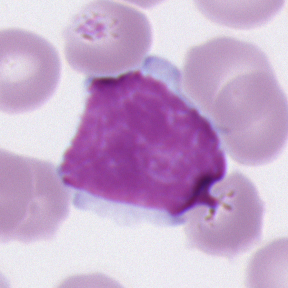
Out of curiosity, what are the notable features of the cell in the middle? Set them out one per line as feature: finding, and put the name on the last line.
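Cell outline: angular, with fairly straight edges and corners
Nucleus: a single unlobed mass following the cell's angular shape
Cytoplasm: pale blue-grey, almost colourless
Tail: short and pointed, projecting from the lower right corner
Name: typical lymphocyte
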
